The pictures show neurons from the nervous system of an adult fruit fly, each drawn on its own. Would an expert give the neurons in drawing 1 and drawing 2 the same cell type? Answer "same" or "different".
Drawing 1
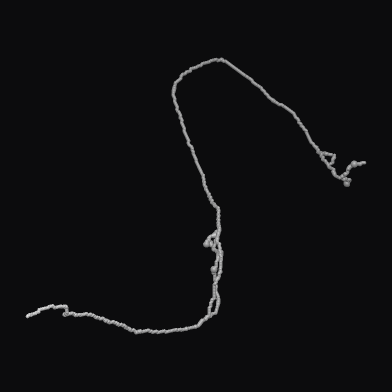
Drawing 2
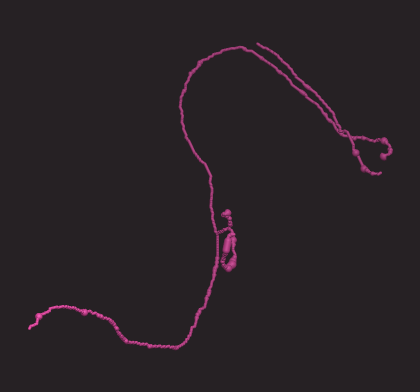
same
